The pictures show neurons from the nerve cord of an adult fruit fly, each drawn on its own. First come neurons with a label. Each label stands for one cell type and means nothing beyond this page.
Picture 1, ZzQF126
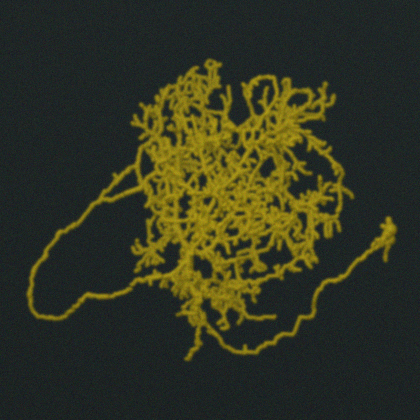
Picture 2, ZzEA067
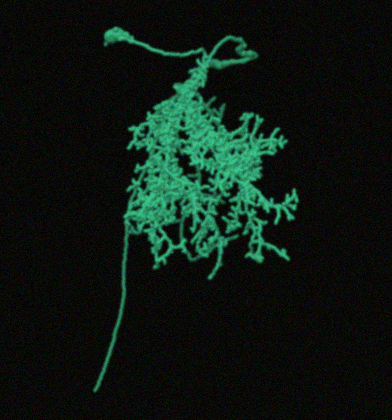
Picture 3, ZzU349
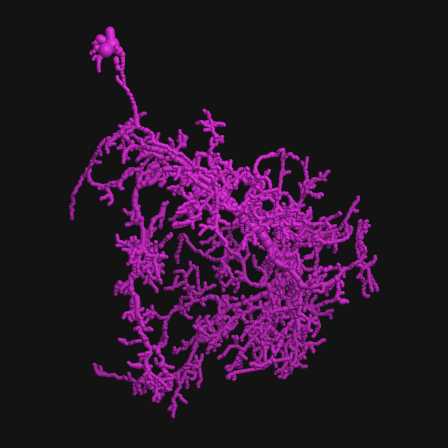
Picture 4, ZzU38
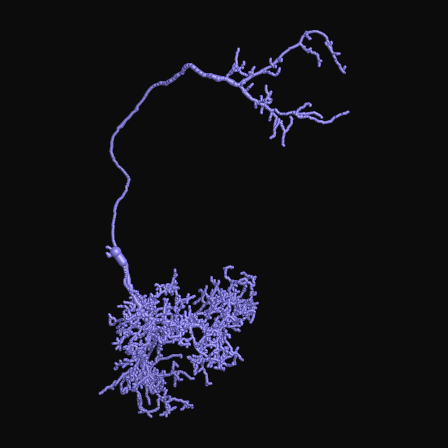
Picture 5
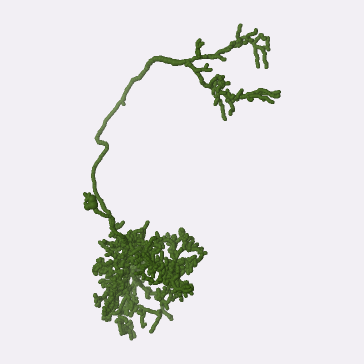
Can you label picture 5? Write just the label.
ZzU38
